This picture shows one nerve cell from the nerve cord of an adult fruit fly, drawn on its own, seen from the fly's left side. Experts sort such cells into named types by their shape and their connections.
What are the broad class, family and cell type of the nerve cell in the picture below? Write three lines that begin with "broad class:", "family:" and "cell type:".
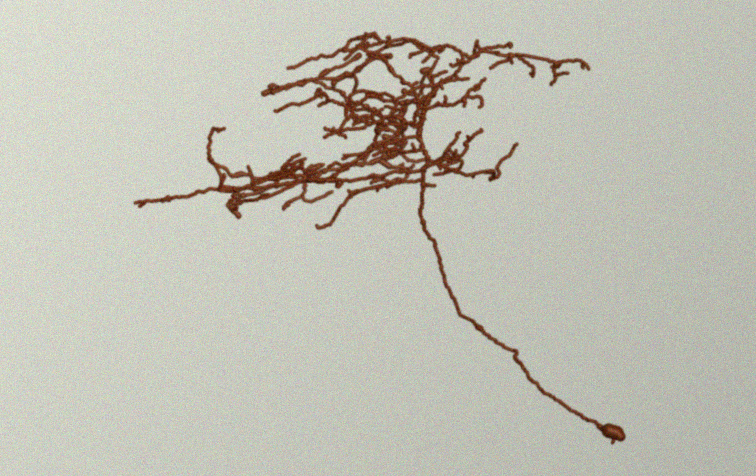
broad class: nerve-cord intrinsic neuron
family: hemilineage 06A
cell type: IN06A033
